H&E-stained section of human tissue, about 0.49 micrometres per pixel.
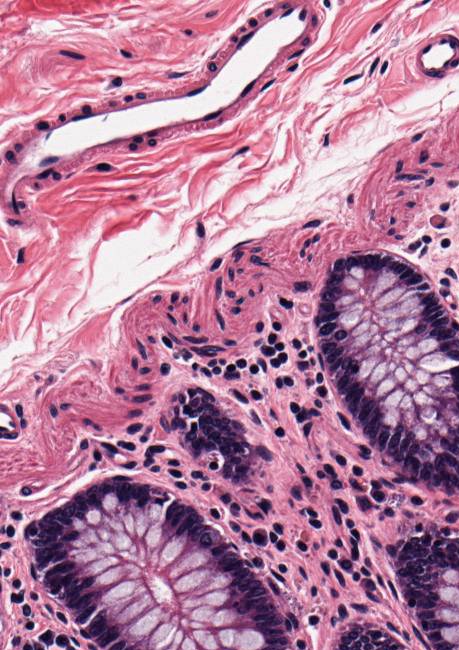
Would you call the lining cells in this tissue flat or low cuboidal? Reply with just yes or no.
No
